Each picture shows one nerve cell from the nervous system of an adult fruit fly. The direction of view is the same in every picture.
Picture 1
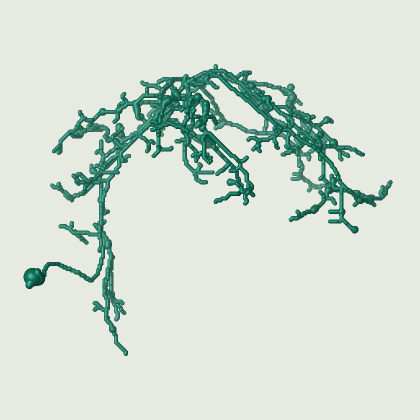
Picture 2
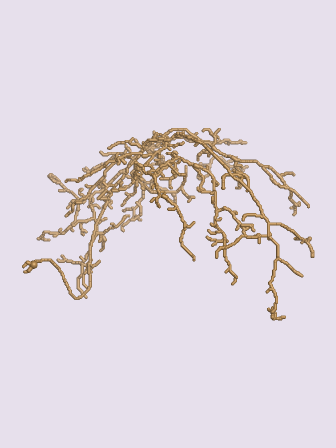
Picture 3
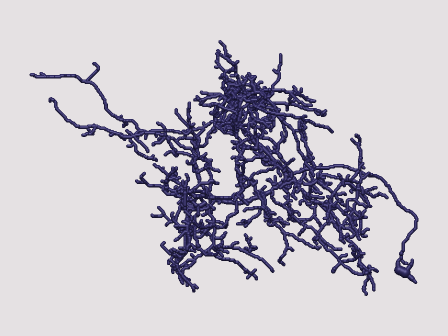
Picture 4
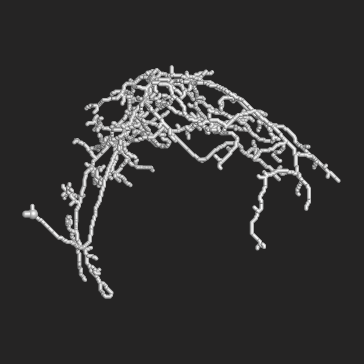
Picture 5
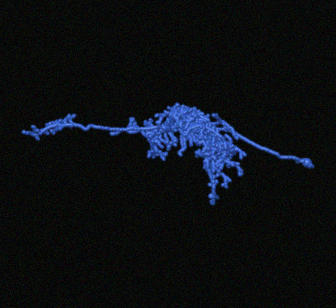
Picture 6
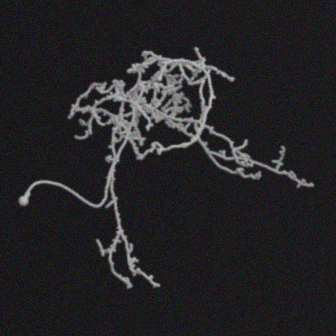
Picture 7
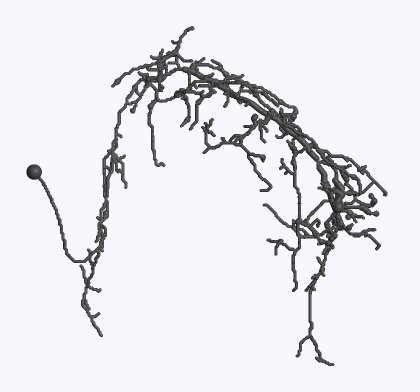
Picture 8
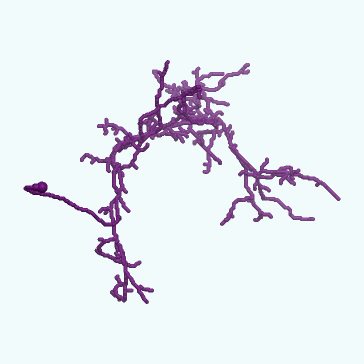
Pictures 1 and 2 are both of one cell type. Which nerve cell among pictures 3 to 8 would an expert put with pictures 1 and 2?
4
